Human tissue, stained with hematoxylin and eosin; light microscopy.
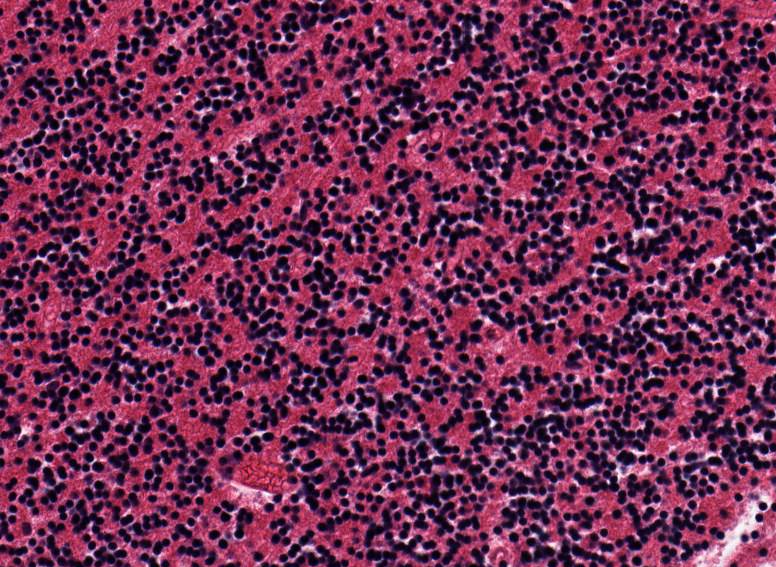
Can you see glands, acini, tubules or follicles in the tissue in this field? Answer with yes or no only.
No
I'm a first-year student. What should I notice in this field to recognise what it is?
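The field shows the granular layer of the cerebellum. Small, round, dark nuclei with scarcely any cytoplasm gather in clumps and short cords between pink patches, giving a mottled look.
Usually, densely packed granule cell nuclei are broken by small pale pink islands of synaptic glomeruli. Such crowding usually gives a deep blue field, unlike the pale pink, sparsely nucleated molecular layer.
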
